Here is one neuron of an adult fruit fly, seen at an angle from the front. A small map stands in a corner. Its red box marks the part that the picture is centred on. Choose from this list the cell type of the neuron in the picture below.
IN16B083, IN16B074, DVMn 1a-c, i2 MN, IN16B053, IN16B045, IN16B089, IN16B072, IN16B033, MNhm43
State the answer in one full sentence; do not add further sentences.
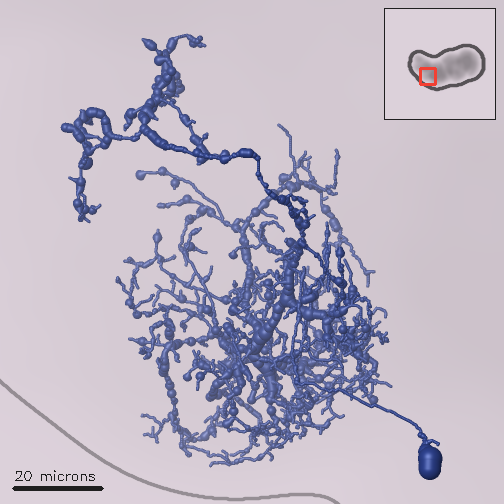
The neuron is typed under the name IN16B033.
